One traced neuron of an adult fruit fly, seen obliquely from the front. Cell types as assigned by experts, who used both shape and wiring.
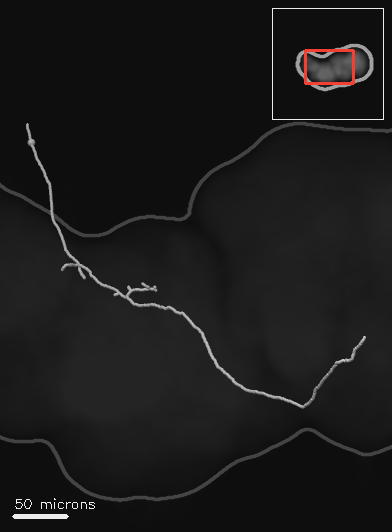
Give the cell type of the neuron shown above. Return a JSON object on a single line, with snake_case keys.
{"cell_type": "SApp"}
